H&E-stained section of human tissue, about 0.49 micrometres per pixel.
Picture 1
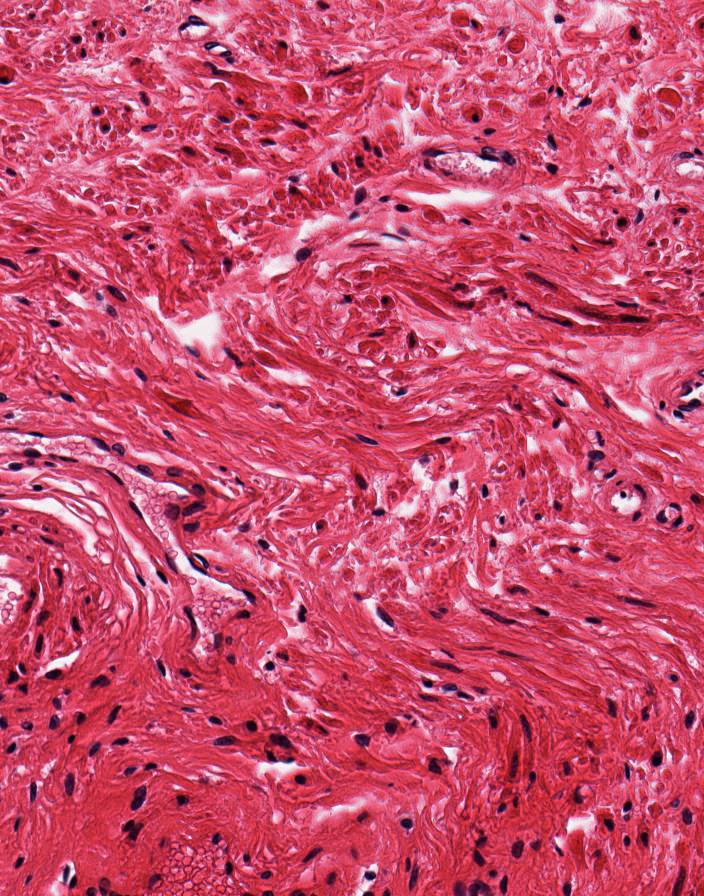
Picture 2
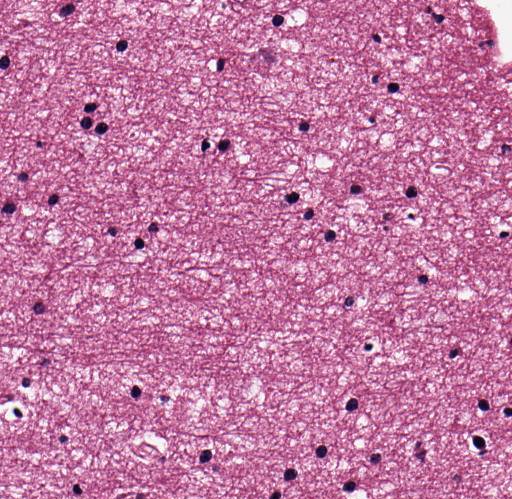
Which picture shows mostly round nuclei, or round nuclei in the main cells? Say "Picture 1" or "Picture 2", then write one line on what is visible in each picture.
Picture 2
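What picture 1 shows: The nuclei scattered among the fibres are mostly dark, elongated and spindle-shaped.
What picture 2 shows: The nuclei are small, round and deeply dark-staining.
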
